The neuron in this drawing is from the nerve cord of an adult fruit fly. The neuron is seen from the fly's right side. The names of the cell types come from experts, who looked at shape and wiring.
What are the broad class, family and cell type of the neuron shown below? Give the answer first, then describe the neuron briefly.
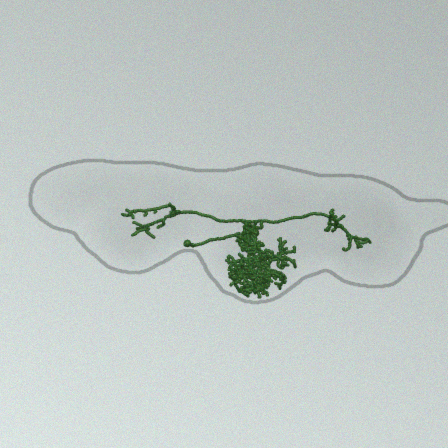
Its broad class is nerve-cord intrinsic neuron. Its family is hemilineage 03B. The cell type is IN03B020. As drawn here it is more than twice as wide as it is tall.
